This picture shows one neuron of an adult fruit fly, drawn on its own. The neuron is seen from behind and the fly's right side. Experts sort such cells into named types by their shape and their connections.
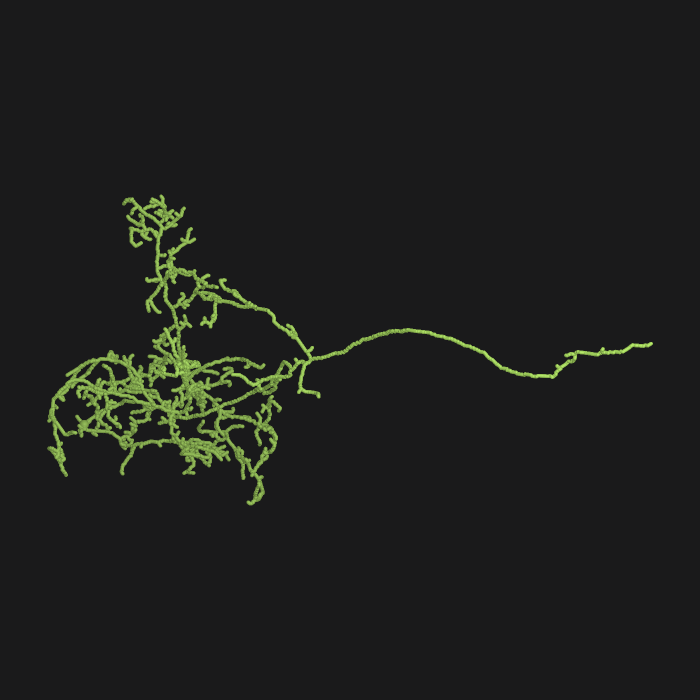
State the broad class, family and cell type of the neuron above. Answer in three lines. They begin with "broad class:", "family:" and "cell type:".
broad class: central-brain intrinsic neuron
family: hemilineage VLPl2_medial
cell type: CB2672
